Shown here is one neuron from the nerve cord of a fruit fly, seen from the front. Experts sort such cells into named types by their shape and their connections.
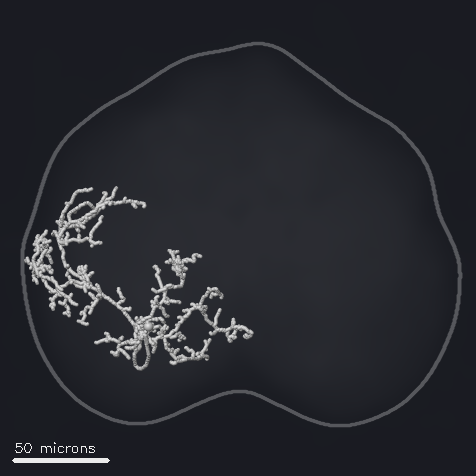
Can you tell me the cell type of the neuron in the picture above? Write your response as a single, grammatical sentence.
Included in the cell type IN13A060 is this neuron.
